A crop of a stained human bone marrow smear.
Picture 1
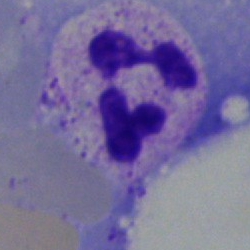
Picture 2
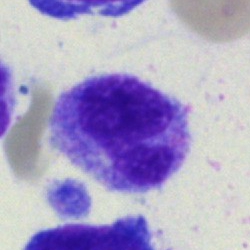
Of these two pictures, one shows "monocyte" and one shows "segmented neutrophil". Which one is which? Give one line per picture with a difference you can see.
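The cell in picture 1 is a segmented neutrophil. The cytoplasm is ample and pale pinkish-lilac.
The cell in picture 2 is a monocyte. The dark purple nucleus fills most of the cell.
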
